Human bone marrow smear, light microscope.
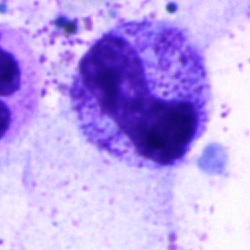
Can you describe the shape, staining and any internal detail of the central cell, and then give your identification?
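Checked in turn: a roughly round outline; a nucleus bent into a thick kidney- or horseshoe-like band; pale cytoplasm, most plentiful in the upper right inside the bend of the nucleus; coarse dark purple granules scattered through that cytoplasm. The cell is a band neutrophil.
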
